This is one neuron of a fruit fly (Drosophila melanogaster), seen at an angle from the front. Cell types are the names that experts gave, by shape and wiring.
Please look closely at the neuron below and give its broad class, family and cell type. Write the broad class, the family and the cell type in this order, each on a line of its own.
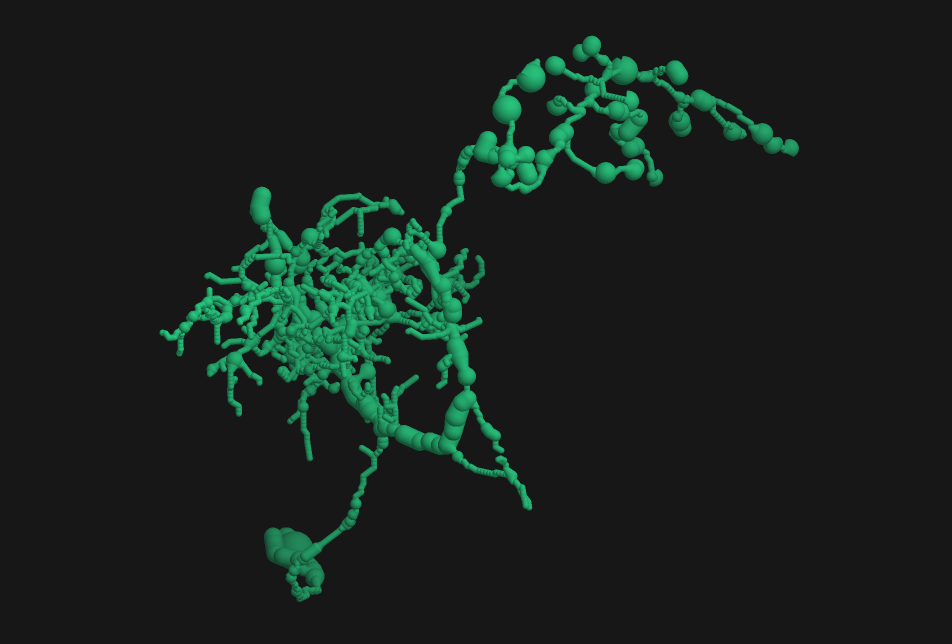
nerve-cord intrinsic neuron
hemilineage 06B
IN06B073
